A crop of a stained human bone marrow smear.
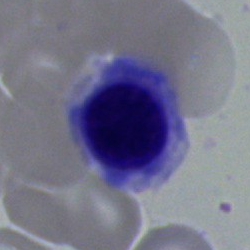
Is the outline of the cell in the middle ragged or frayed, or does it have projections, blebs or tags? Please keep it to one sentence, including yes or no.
Yes, the cell's outline is ragged or frayed, or carries projections, blebs or tags.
